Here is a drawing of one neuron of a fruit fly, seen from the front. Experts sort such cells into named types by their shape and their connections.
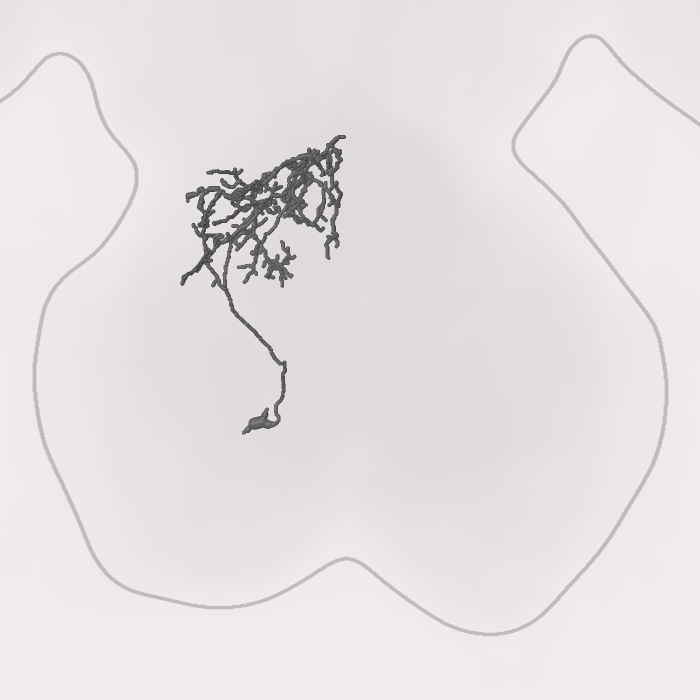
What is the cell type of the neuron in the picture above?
IN03B058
